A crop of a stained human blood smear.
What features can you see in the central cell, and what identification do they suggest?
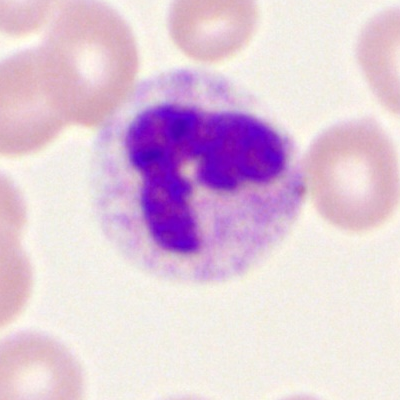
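A round, smooth outline bounds this cell. Its nucleus contains no visible nucleoli. The cytoplasm is pale pinkish-lilac, with fine purple granules scattered through it. This is a segmented neutrophil.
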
